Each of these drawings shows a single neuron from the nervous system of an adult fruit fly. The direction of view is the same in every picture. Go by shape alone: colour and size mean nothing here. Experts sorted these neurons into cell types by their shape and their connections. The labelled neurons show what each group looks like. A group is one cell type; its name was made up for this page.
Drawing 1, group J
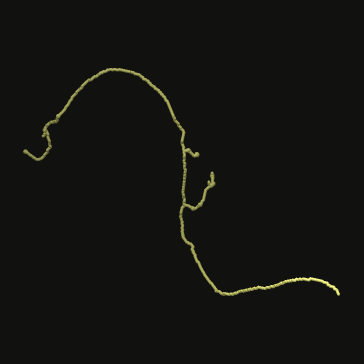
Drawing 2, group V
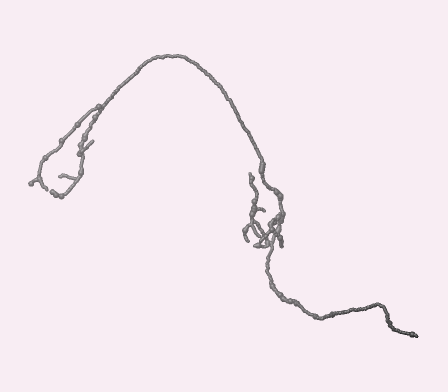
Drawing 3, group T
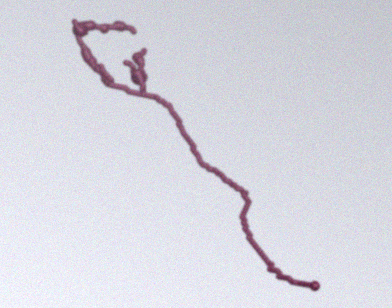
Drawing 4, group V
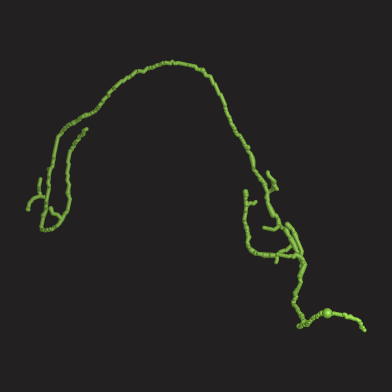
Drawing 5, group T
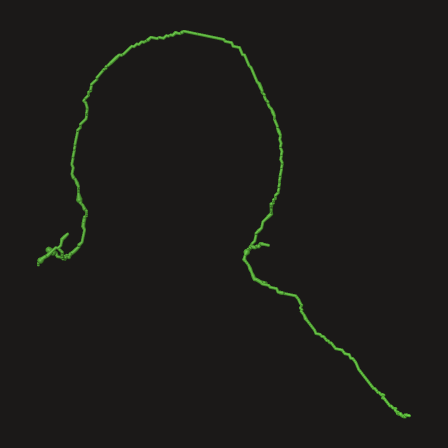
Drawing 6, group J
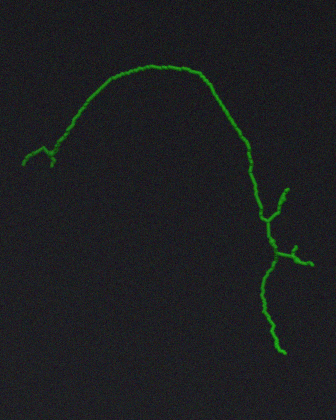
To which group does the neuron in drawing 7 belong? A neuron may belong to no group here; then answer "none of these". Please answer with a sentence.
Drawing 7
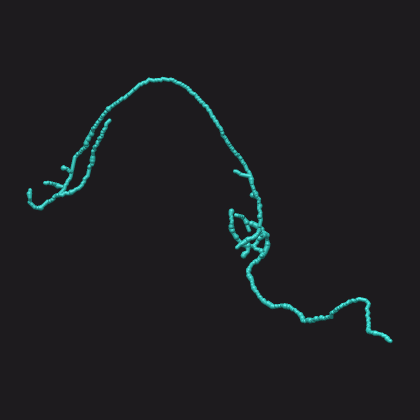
It belongs to group V.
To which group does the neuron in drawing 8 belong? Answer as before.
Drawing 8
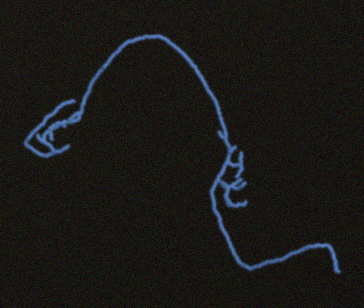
It belongs to group V.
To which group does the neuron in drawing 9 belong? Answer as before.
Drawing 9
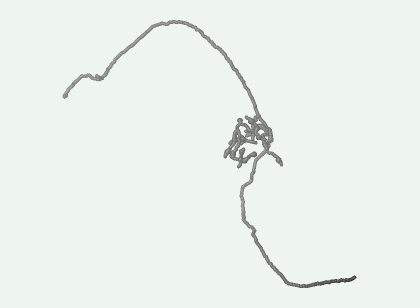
It belongs to group J.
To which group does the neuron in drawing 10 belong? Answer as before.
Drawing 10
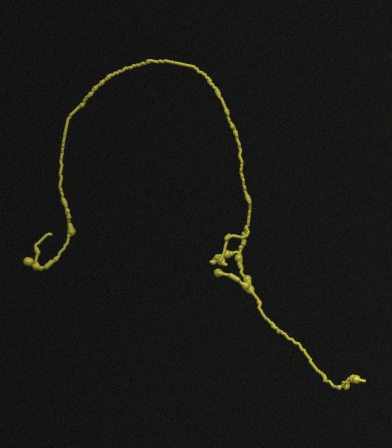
It belongs to group T.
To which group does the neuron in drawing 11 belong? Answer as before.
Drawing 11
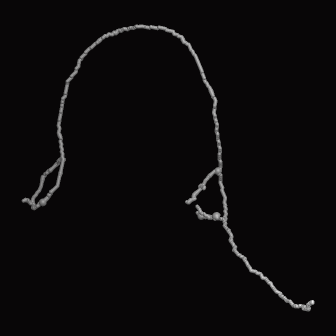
It belongs to group T.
